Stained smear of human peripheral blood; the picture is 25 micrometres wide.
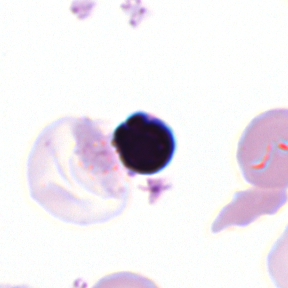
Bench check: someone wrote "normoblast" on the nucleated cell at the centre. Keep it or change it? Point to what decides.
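Chromatin: very dark, nearly black-purple and dense throughout, which goes with normoblast.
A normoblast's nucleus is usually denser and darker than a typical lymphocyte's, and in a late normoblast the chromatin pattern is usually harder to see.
Nucleus and cytoplasm: the nucleus fills almost the whole cell, with at most a very thin rim of cytoplasm around it. Outline: round. Granules: none visible, which would suit typical lymphocyte as well.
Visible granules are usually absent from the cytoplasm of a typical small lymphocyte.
Vacuoles: none visible. Verdict: the dense, very dark chromatin favours normoblast over typical lymphocyte, so the name normoblast fits.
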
